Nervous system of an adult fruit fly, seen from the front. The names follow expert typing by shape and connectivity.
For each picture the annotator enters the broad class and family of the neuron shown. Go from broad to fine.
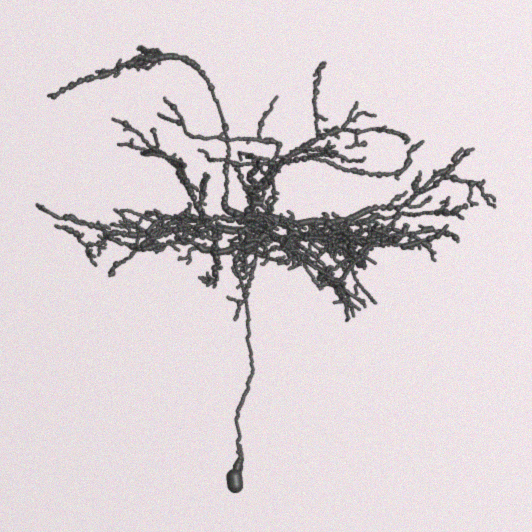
nerve-cord intrinsic neuron; hemilineage 06B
